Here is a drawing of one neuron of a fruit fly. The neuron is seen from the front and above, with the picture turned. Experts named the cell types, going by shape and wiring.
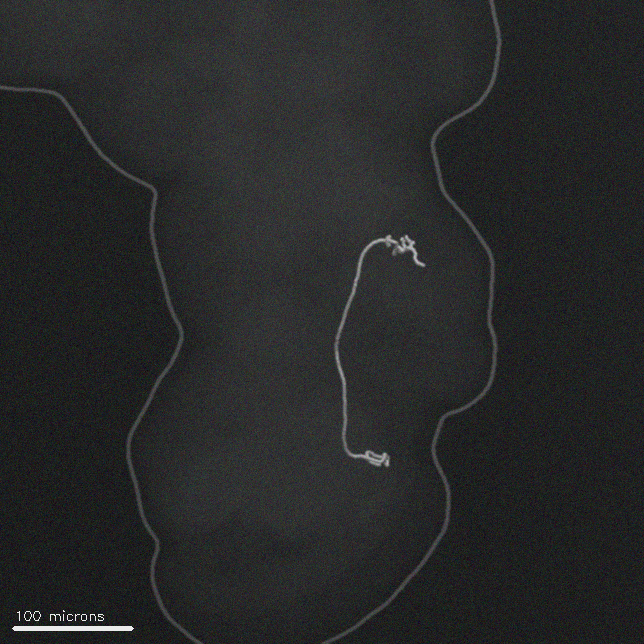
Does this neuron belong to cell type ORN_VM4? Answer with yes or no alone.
no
